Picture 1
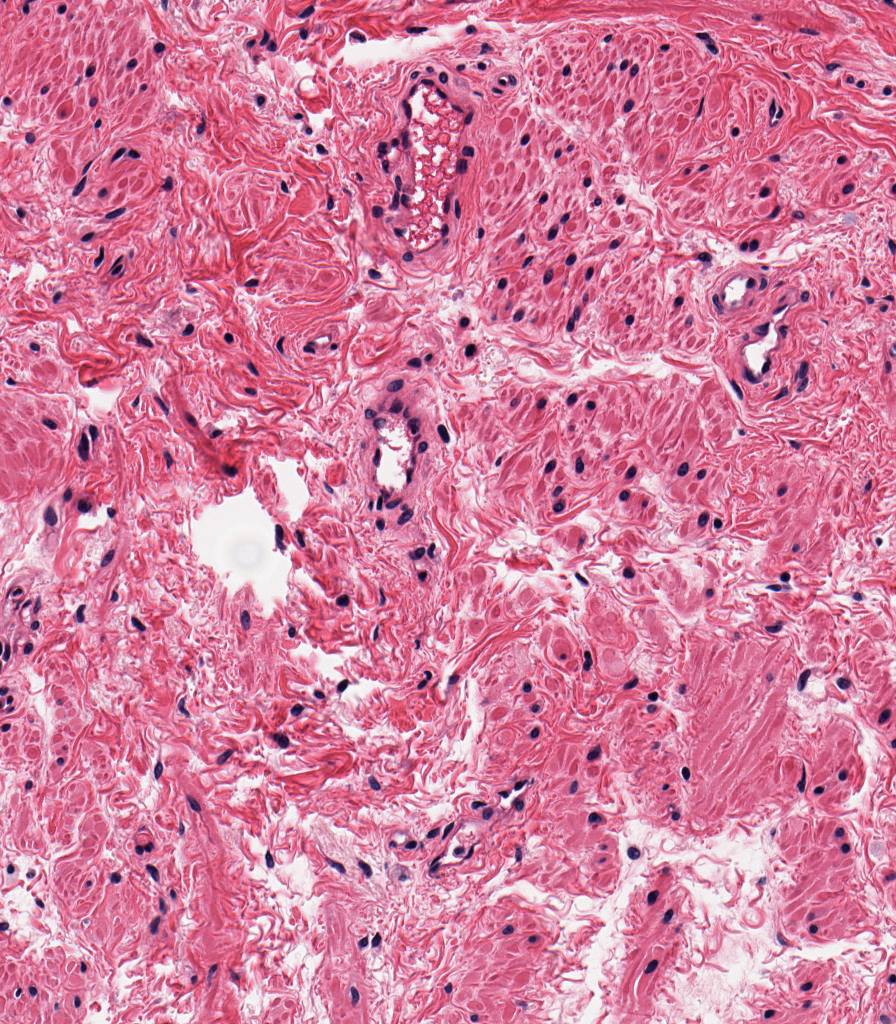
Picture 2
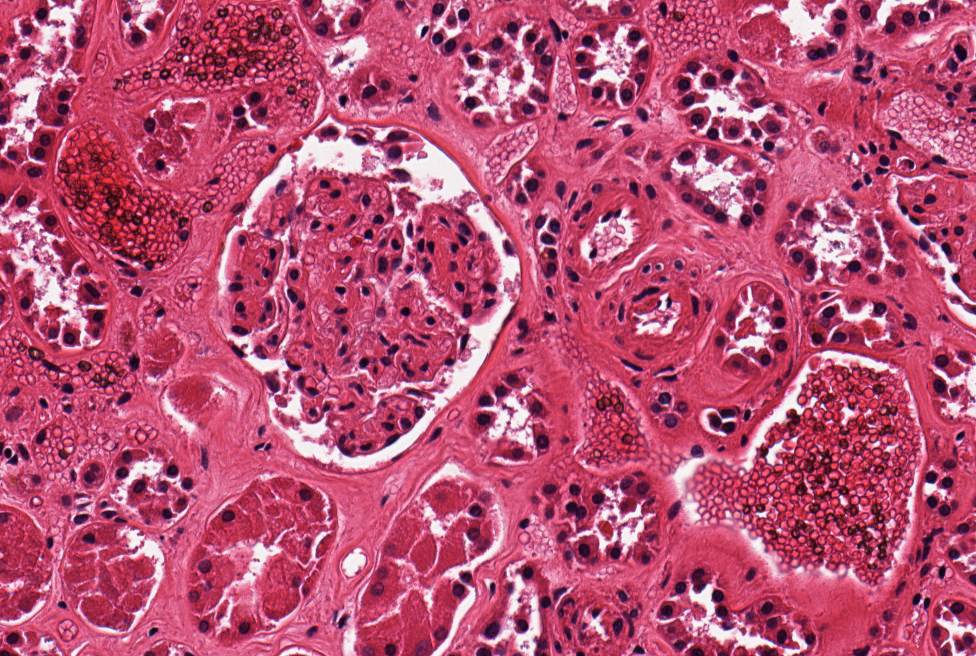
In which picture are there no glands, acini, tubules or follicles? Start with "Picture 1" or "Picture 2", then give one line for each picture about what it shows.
Picture 1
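In picture 1: No epithelium, glands or fat cells are present in the field.
In picture 2: A single large round glomerulus lies left of centre among closely packed tubules.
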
